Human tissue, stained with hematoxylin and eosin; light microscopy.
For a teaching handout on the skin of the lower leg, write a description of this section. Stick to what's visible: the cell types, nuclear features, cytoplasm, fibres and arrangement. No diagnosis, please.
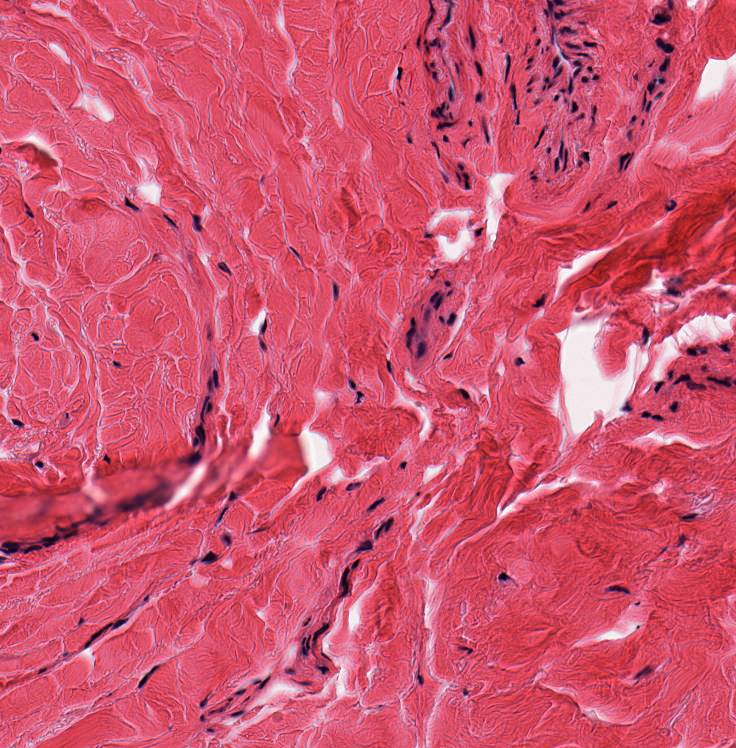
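What you've got is densely packed eosinophilic collagen bundles going in all sorts of directions, right across the field. They stain a deep pink, with fine white cracks between them. There aren't many cells; mostly you'll spot the small, dark, elongated spindle nuclei of fibroblasts tucked between the bundles. No epithelium anywhere.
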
